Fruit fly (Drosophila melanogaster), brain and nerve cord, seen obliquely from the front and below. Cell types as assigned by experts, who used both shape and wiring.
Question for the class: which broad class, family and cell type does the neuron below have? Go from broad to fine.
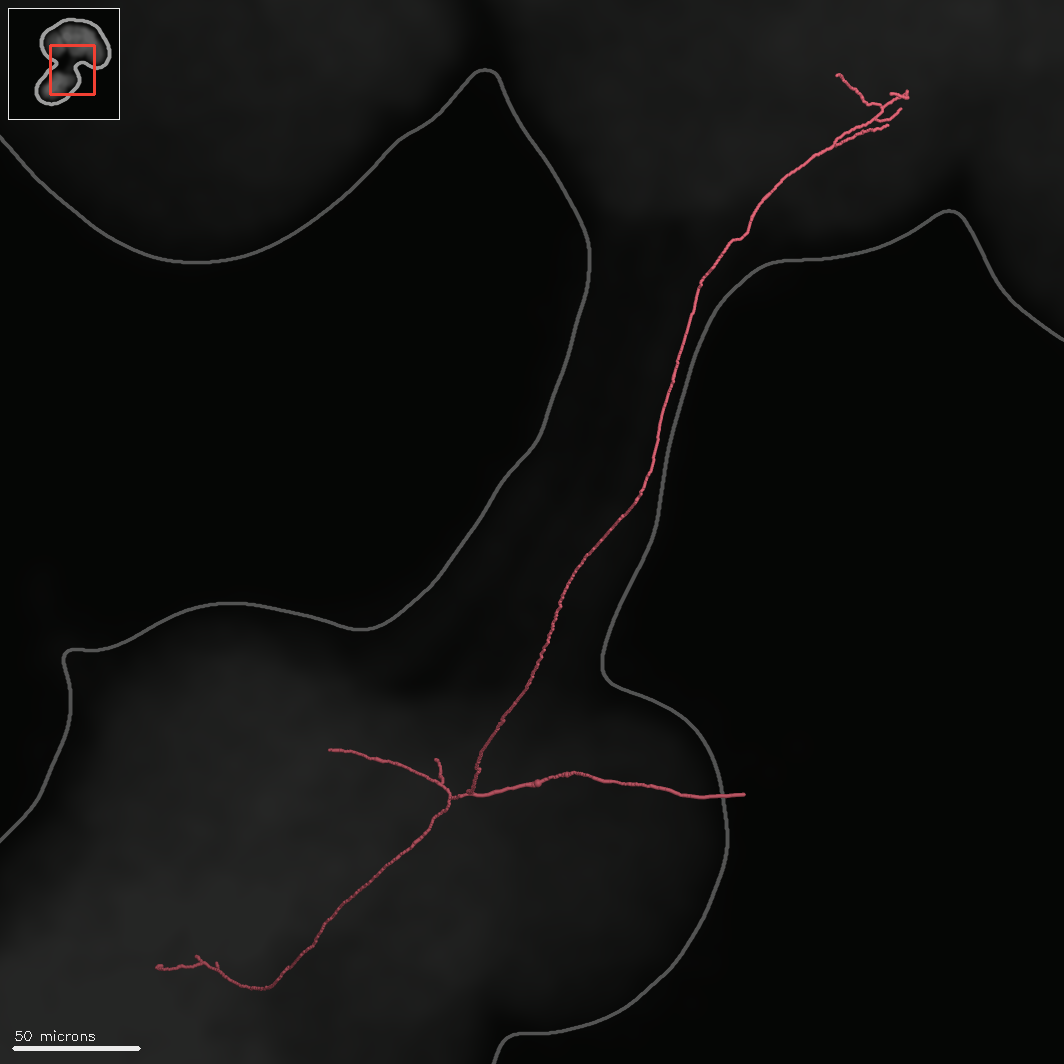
sensory neuron ascending to the brain; class mechanosensory proprioceptive; SApp19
